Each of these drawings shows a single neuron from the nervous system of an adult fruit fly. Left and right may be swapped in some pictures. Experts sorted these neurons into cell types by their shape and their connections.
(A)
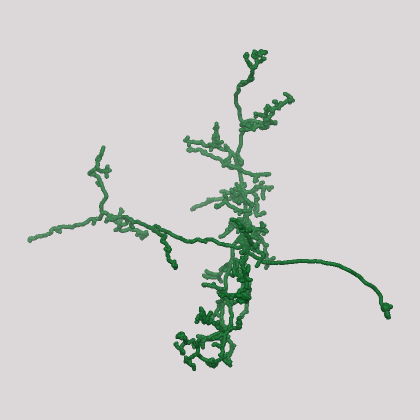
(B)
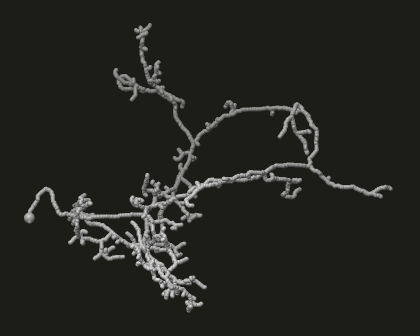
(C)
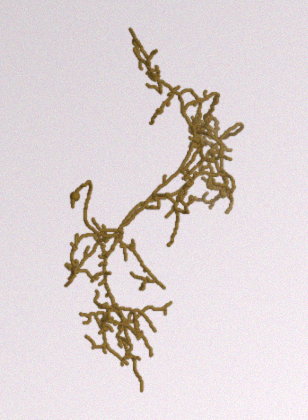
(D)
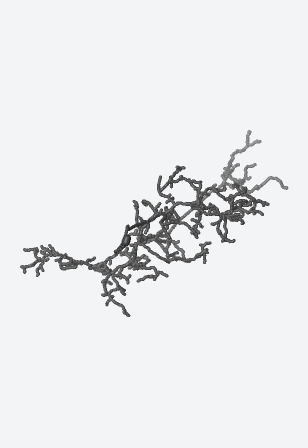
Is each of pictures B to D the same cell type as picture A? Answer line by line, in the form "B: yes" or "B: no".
B: yes
C: no
D: no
